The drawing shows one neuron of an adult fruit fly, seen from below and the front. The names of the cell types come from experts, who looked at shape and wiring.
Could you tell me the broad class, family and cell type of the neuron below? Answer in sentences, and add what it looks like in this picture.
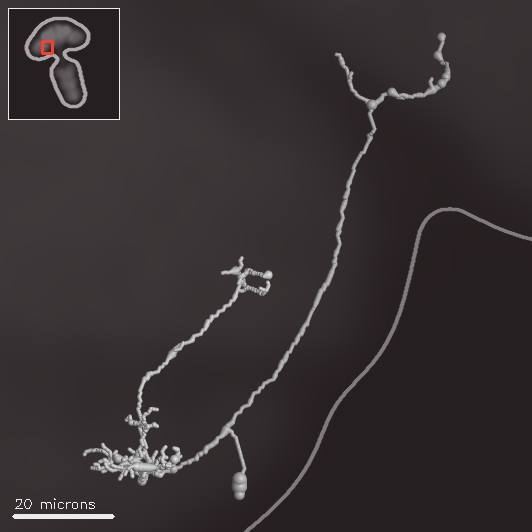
It is a visual projection neuron. Its family is LLPC. Its cell type is LLPC2. The cell body can be seen at the bottom of the picture. From top to bottom in the picture it spans about 95 microns.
